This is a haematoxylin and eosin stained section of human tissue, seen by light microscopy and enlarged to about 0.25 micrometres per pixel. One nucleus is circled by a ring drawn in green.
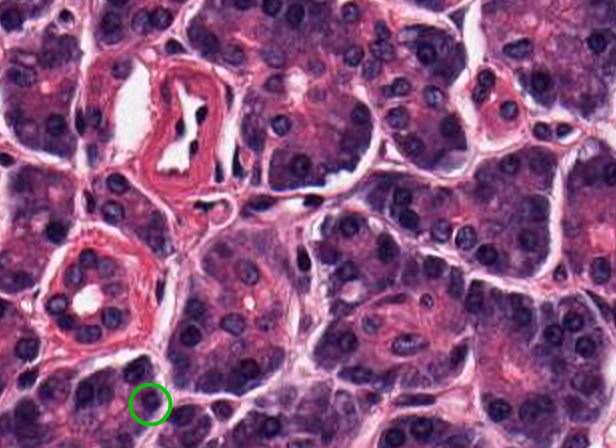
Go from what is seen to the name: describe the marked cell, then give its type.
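The nucleus is round and very dark, about the same size as the nuclei of the cells packed around it. The cytoplasm is a deep purple and looks finely grainy, with no sharp border separating it from the neighbouring cells. The cell sits at the edge of a tight cluster of similar cells, and that cluster is outlined by a thin pale cleft of connective tissue. Just above and to the left lies a small duct with a pink wall and a tiny lumen, which stands out paler than this cell's group. The marked cell is a pancreatic acinar cell.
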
